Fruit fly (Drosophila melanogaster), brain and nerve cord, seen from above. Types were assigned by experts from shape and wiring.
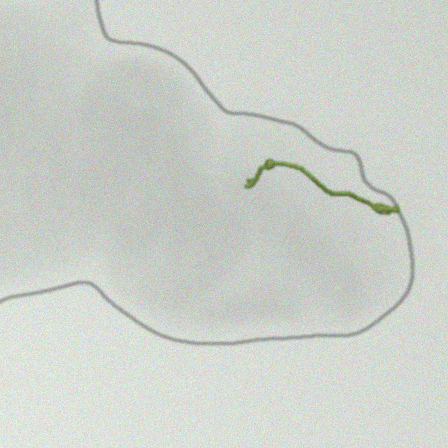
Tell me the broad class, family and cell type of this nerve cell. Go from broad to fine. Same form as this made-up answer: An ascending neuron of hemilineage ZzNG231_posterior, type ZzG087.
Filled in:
An optic-lobe intrinsic neuron of the L family, type L1.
